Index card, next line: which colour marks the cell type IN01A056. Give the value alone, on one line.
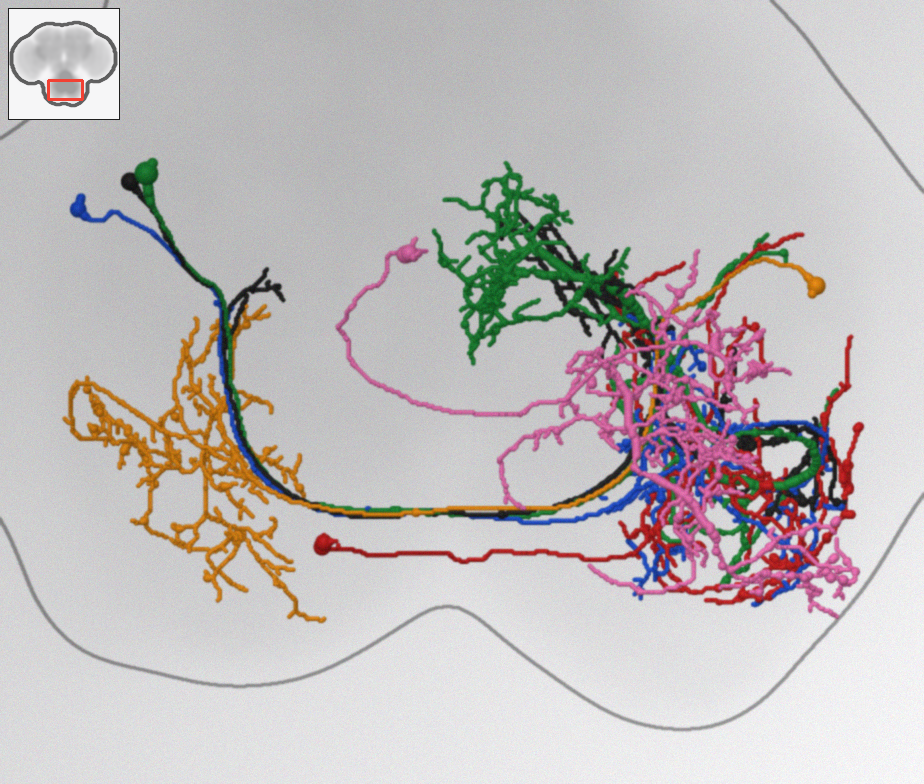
pink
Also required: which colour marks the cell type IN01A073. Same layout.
black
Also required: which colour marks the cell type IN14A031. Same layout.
red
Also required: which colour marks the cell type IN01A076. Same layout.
blue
